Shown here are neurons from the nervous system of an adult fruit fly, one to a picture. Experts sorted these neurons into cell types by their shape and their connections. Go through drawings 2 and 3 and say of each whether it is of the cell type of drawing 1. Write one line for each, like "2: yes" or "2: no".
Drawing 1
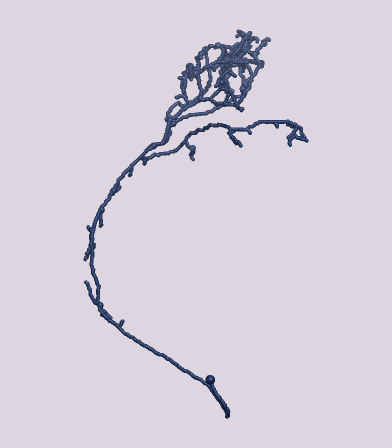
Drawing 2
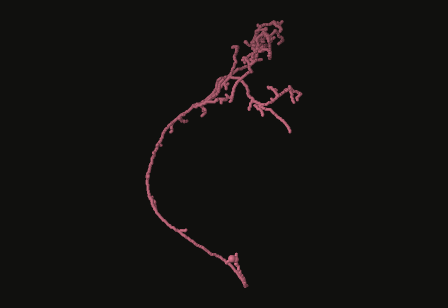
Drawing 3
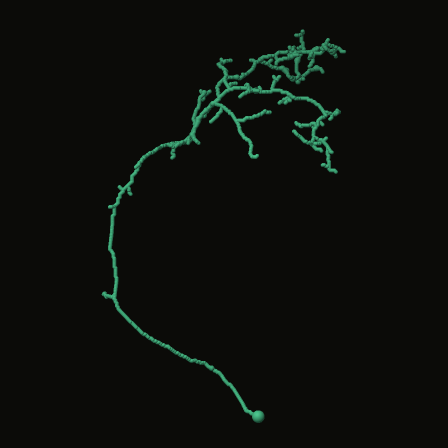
2: yes
3: no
